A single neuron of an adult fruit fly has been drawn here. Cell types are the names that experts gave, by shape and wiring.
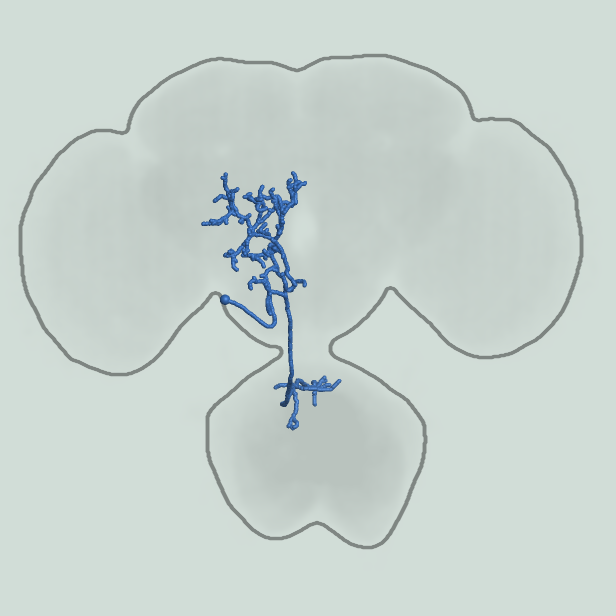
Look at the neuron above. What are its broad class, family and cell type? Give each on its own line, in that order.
descending neuron
hemilineage LB12
DNg92_b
